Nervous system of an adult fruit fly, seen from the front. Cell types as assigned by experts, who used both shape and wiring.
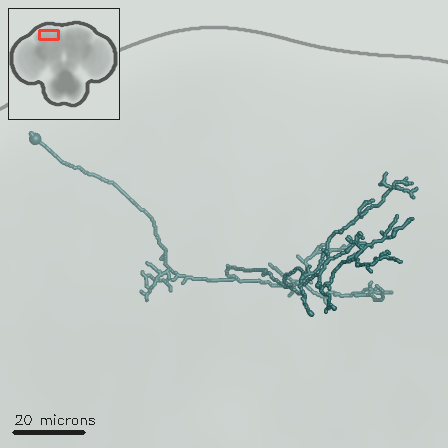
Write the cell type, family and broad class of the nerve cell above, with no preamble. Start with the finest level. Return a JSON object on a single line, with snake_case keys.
{"cell_type": "SMP213", "family": "hemilineage SLPad1_posterior", "broad_class": "central-brain intrinsic neuron"}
